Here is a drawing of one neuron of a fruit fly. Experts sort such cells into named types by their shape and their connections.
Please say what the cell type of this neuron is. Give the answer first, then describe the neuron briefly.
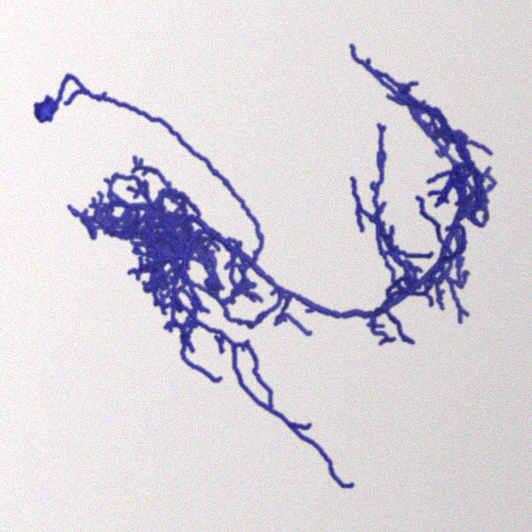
Its cell type is LAL009. Its broad class is central-brain intrinsic neuron. In this view it is about as wide as it is tall.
